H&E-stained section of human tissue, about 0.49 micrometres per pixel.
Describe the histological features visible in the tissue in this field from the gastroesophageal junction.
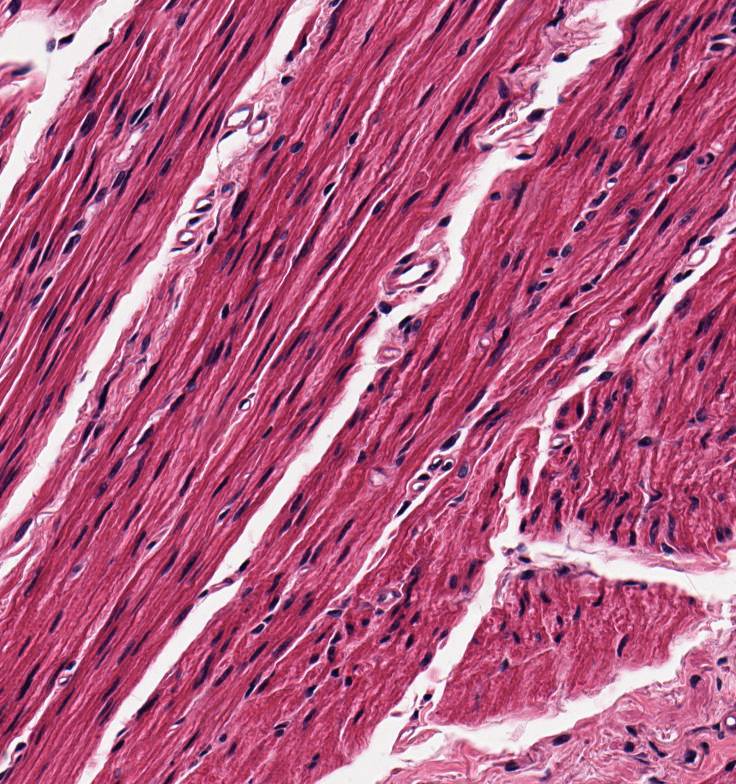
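The fibres have cytoplasm stained a deep eosinophilic pink and show no cross-striations. Their nuclei are elongated and cigar-shaped, lying parallel to the long axis of the fibres. Looser, paler-staining connective tissue occupies the lower right corner.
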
